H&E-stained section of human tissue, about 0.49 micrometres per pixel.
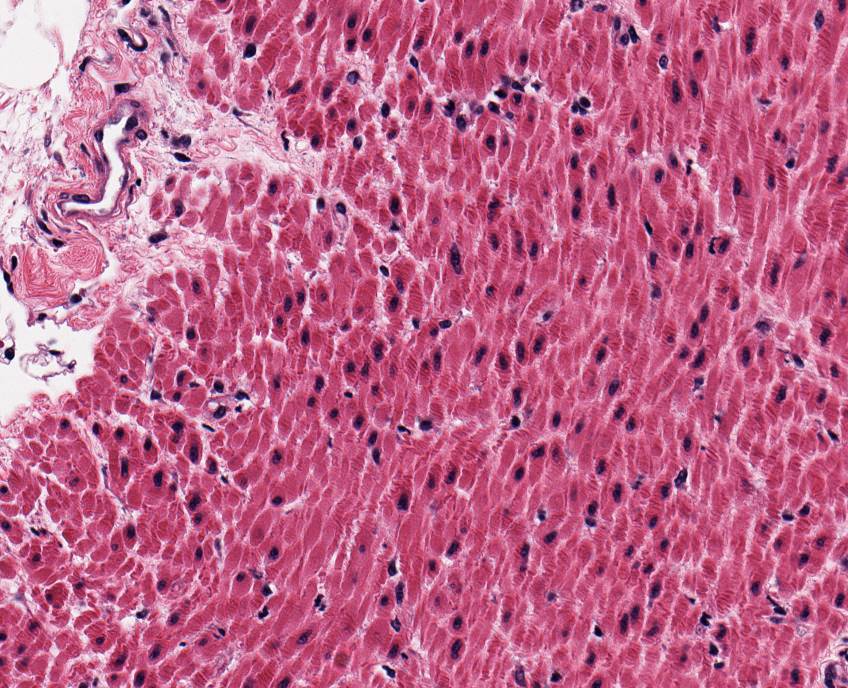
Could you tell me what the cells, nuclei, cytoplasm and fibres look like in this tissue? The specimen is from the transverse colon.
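Almost the whole field is densely packed with muscle cells; loose connective tissue appears only in the upper left corner. Between the muscle cells lie only thin pale strands of interstitium, with scattered small, dark, elongated nuclei. You will also see narrow clear clefts separating many of the cells.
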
